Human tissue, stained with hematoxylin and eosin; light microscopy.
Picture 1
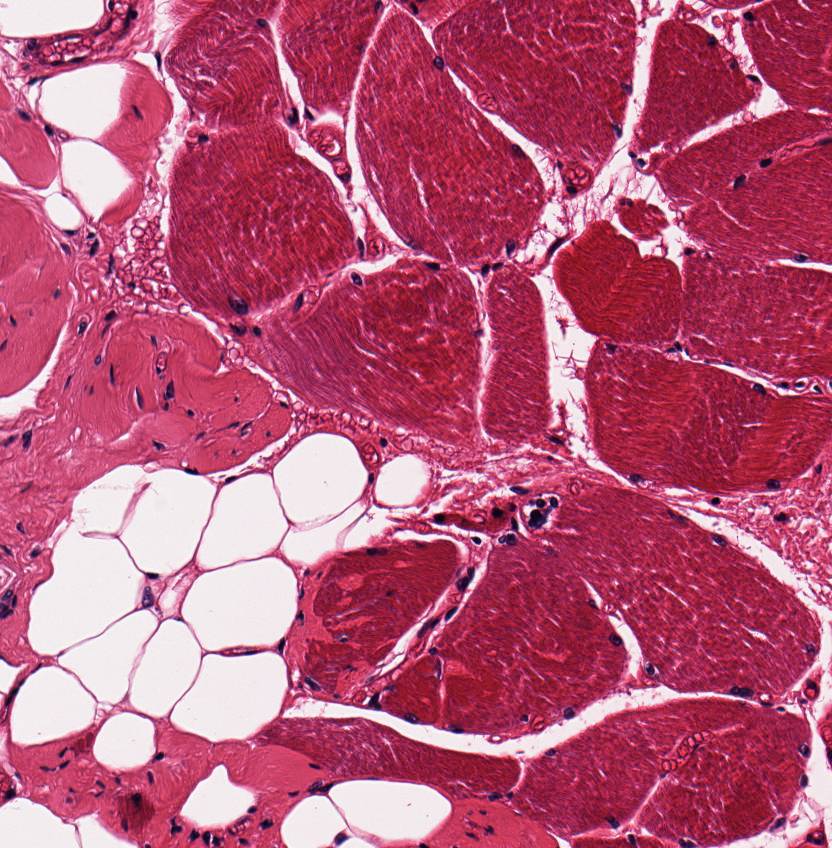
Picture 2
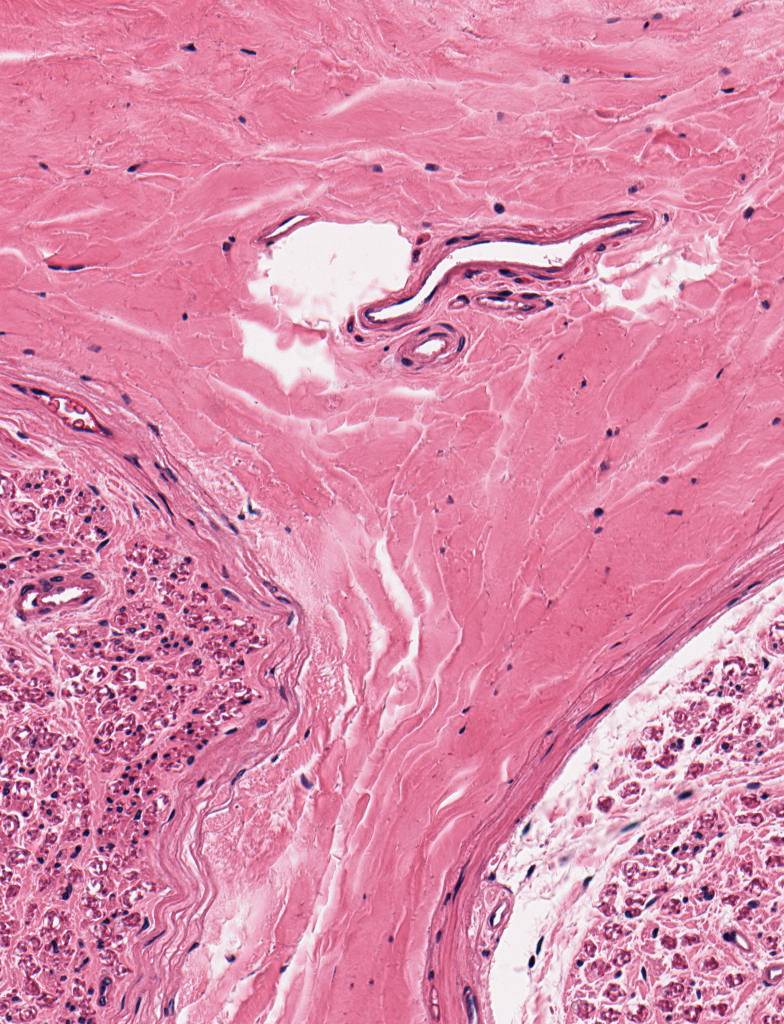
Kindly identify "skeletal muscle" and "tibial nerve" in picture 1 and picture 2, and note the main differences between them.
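Skeletal muscle occupies picture 1, tibial nerve picture 2. Large, angular, deep red fibres, cut across or obliquely, are grouped into bundles. Their dark, flattened nuclei lie at the fibre edges, and small capillaries holding red blood cells run in the thin tissue between fibres. The nerve shows two rounded bundles of closely packed small round profiles, lower left and lower right, with a broad band of dense pink collagen between them. Each bundle is edged by a thin layered sheath of flattened cells with elongated nuclei parallel to its border, and the dense collagen of the upper and central field holds only sparse small dark nuclei.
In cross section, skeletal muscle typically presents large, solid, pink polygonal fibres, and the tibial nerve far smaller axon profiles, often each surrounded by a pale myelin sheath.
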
